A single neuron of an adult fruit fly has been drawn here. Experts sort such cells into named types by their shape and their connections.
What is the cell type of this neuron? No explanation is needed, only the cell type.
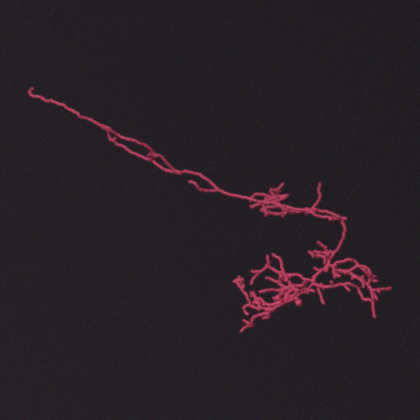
IN18B045_c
